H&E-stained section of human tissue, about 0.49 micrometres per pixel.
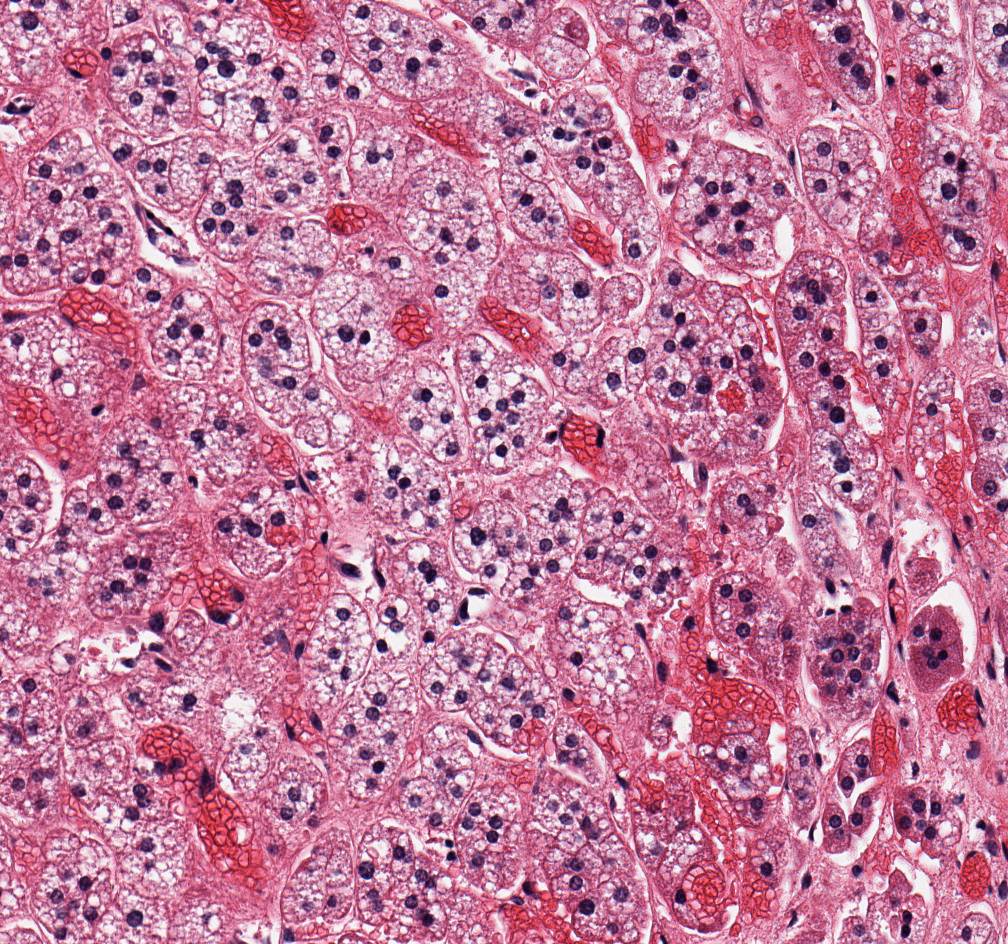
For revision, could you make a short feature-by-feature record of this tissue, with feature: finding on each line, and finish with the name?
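Arrangement: rounded to oval nests, thin pink septa between them
Most cells: pale, foamy cytoplasm full of small clear vacuoles
Lower right edge: a few nests of cells with denser, more eosinophilic cytoplasm, few vacuoles
Capillaries: thin-walled, packed with red blood cells, running between nests throughout
Name: adrenal gland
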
